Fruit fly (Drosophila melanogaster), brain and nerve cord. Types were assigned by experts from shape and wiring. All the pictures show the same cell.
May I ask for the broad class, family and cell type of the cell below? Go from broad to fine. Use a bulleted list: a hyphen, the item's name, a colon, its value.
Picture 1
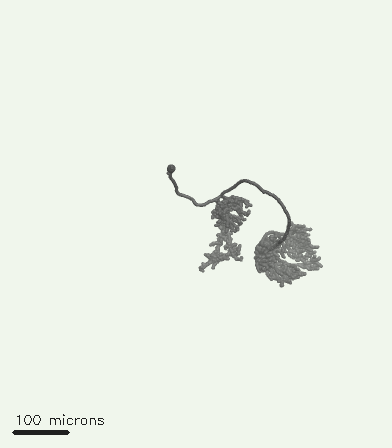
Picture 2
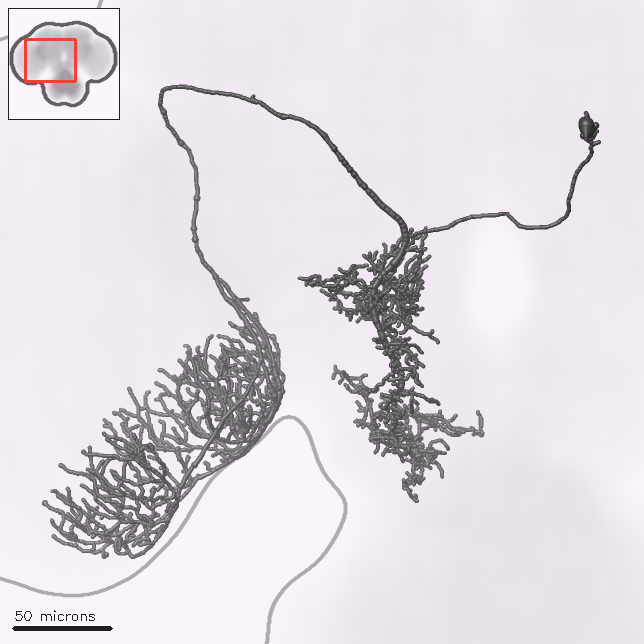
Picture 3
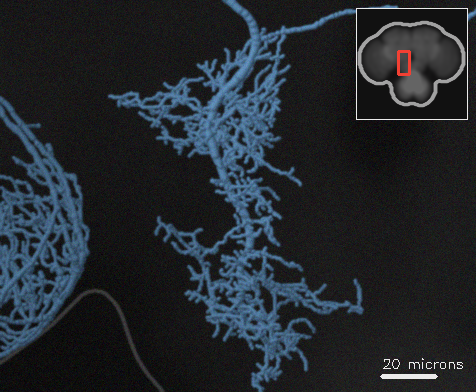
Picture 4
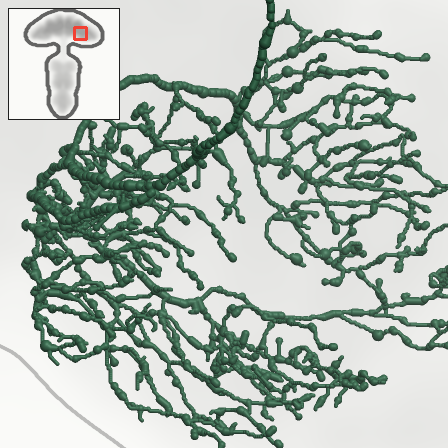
- broad class: visual centrifugal neuron
- family: OLVC
- cell type: OLVC2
